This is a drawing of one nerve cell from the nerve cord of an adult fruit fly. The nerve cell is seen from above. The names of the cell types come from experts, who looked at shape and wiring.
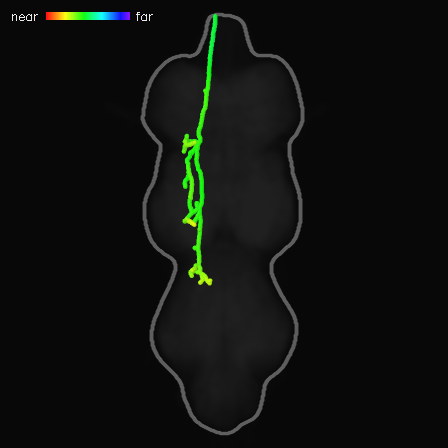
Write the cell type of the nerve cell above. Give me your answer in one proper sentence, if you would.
By cell type, this nerve cell is classified as DNge110.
